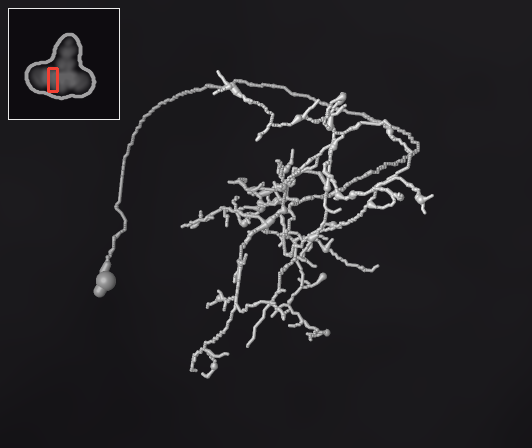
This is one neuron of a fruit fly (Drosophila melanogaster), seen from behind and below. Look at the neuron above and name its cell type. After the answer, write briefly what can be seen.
It is of cell type WED002. Its broad class is central-brain intrinsic neuron. Dozens of branch ends can be seen. As drawn here it is about as wide as it is tall.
